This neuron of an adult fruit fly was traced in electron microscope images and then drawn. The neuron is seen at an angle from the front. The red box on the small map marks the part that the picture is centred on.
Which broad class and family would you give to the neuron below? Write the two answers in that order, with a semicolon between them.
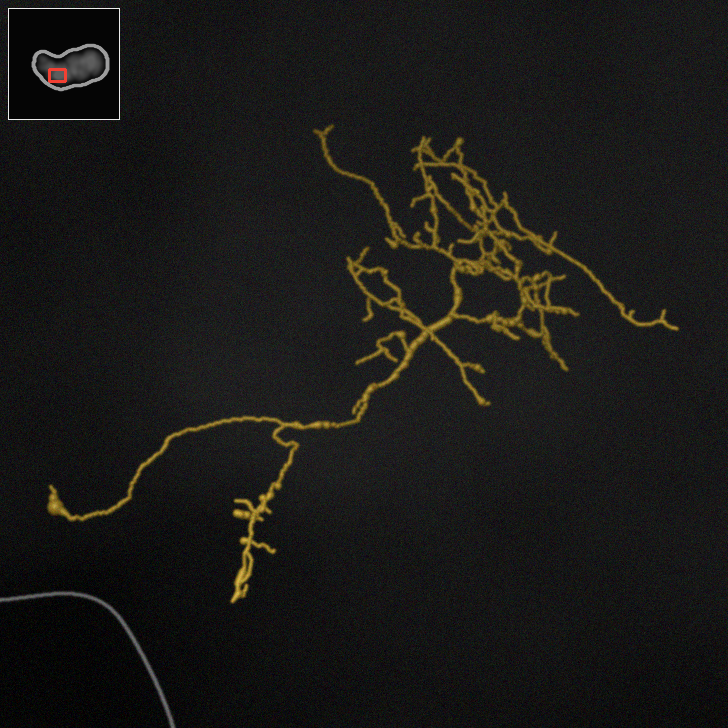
nerve-cord intrinsic neuron; hemilineage 21A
